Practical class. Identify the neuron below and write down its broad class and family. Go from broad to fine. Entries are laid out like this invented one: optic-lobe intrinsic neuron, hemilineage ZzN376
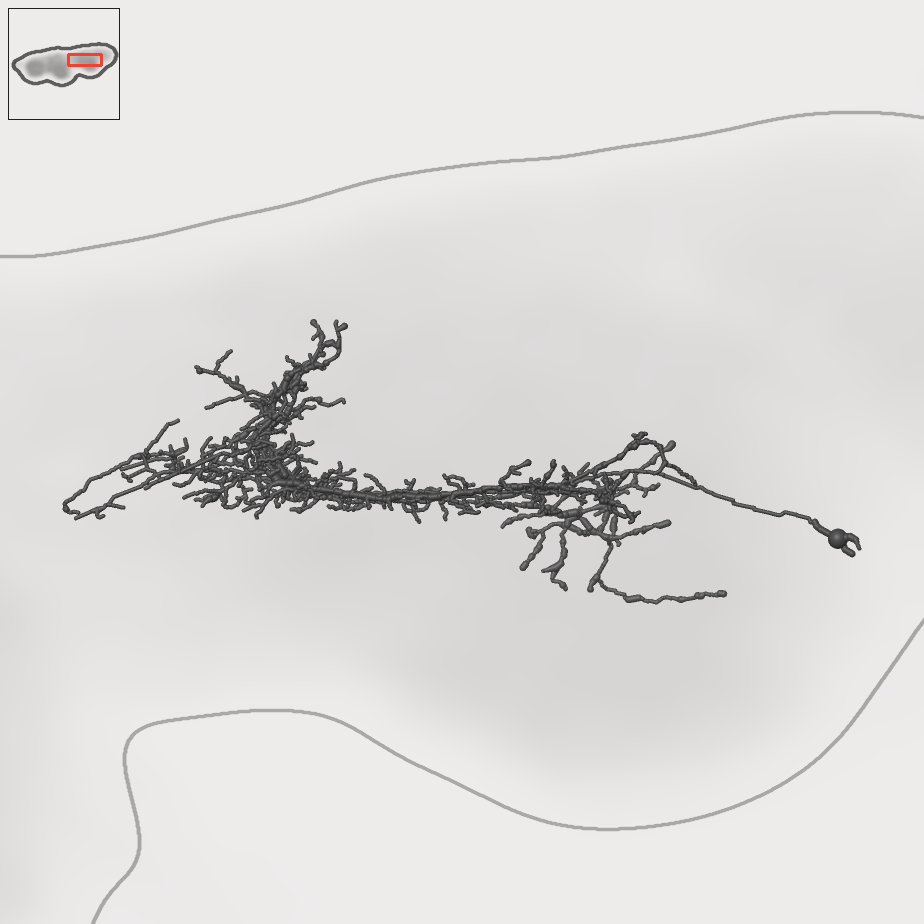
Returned: nerve-cord intrinsic neuron, hemilineage 12B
